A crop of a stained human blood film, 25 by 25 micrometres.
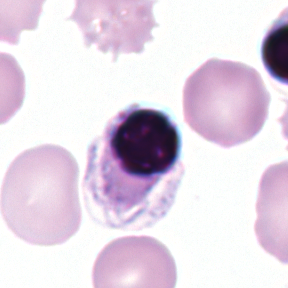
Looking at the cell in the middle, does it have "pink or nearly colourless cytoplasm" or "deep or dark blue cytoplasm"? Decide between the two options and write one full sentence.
No blue or grey can be seen in the cytoplasm, which is pink, salmon or almost clear.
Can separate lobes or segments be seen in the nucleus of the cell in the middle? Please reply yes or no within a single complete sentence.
No, the nucleus is not divided into lobes but is one compact round, oval or kidney-shaped mass.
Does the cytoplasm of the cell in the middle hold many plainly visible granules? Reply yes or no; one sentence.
No, no granules can be seen in the cytoplasm of this cell.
